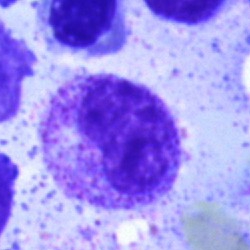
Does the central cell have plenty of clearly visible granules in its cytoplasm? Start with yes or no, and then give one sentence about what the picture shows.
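Yes. The cytoplasm holds many reddish-purple granules.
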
